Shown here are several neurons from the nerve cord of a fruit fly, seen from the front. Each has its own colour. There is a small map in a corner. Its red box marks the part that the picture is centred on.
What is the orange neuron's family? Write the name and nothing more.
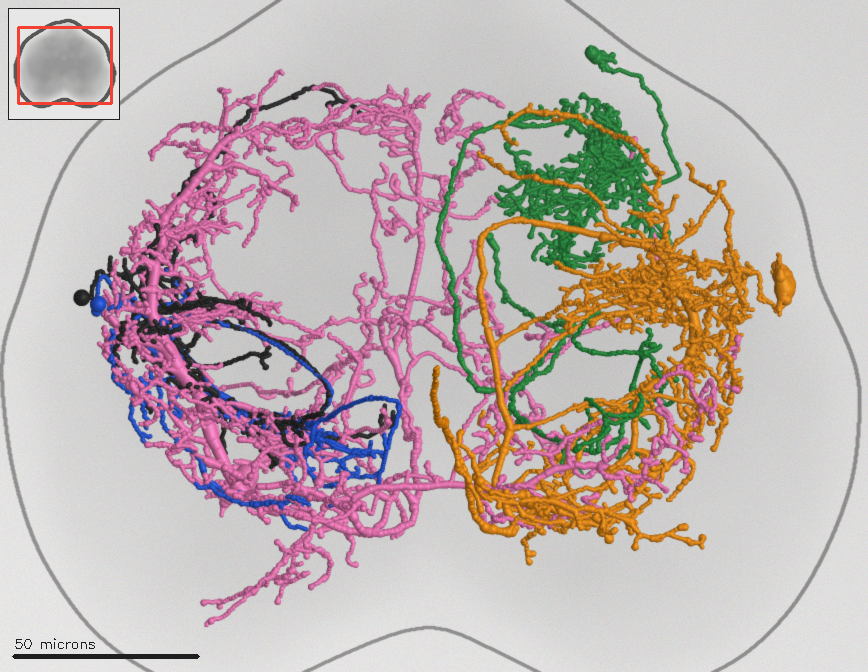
hemilineage 17B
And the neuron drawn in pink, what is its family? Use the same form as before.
hemilineage 05B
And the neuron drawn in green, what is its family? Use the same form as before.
hemilineage 17B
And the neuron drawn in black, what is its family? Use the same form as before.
hemilineage 17A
